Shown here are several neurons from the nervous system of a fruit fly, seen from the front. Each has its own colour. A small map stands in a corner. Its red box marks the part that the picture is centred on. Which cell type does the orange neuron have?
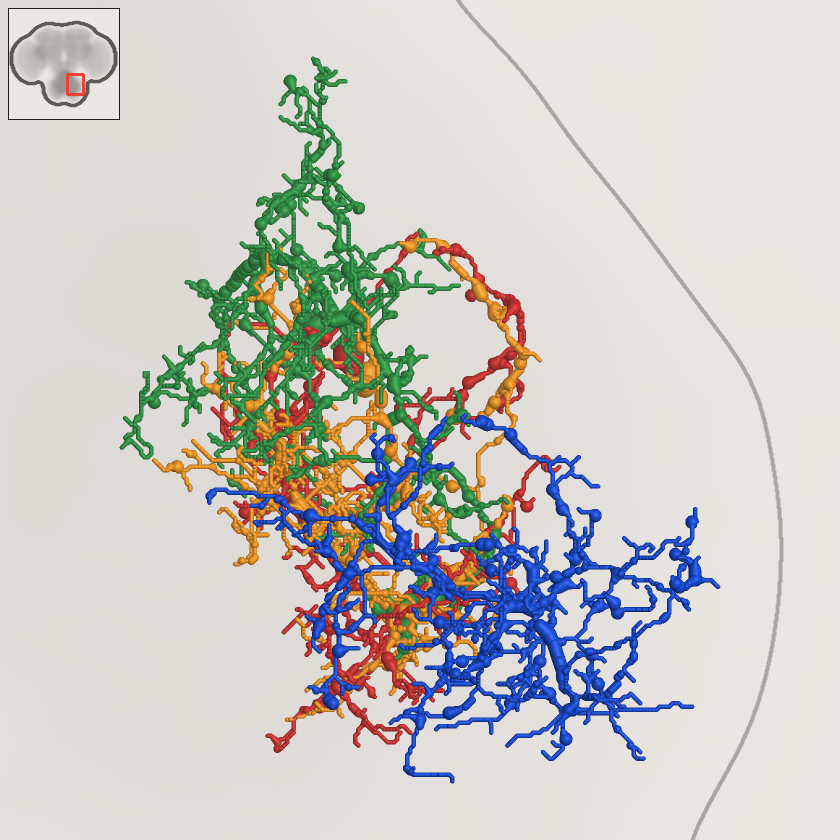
IN20A.22A047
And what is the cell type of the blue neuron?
IN20A.22A049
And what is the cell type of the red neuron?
IN20A.22A067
